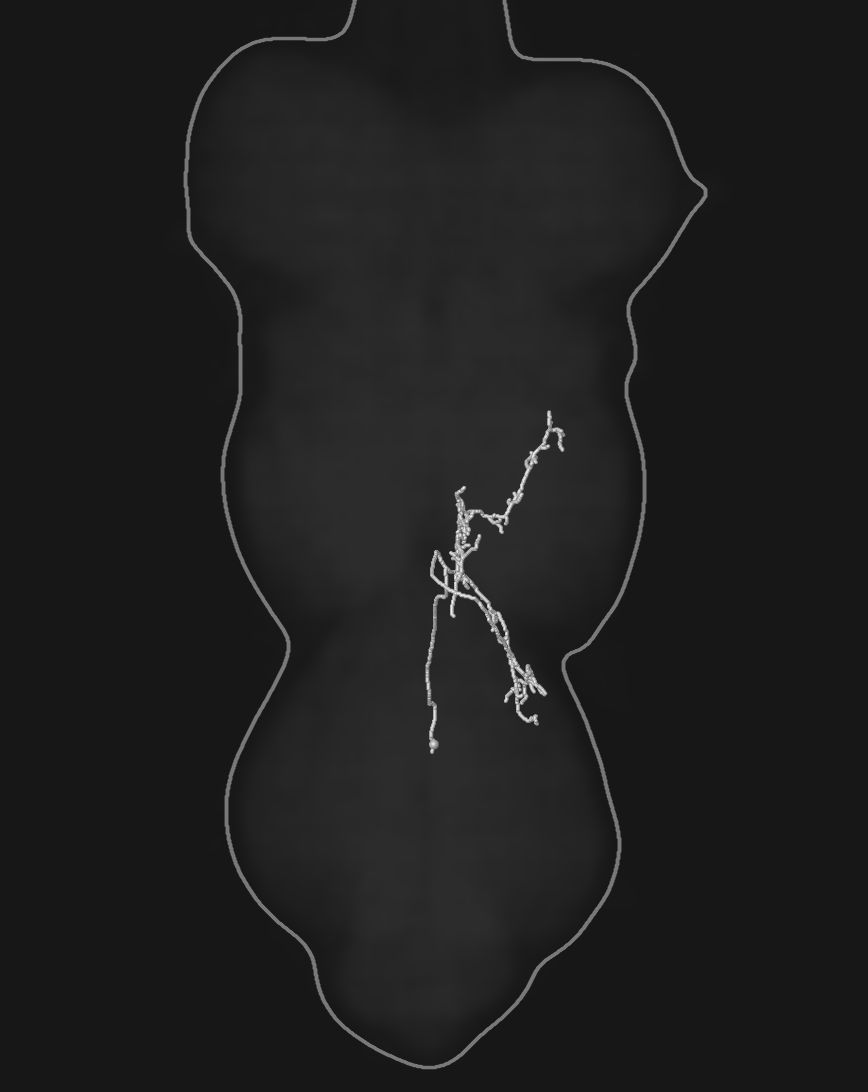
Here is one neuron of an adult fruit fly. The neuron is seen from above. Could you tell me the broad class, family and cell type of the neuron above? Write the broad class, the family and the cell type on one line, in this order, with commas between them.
nerve-cord intrinsic neuron, hemilineage 02A, IN02A035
